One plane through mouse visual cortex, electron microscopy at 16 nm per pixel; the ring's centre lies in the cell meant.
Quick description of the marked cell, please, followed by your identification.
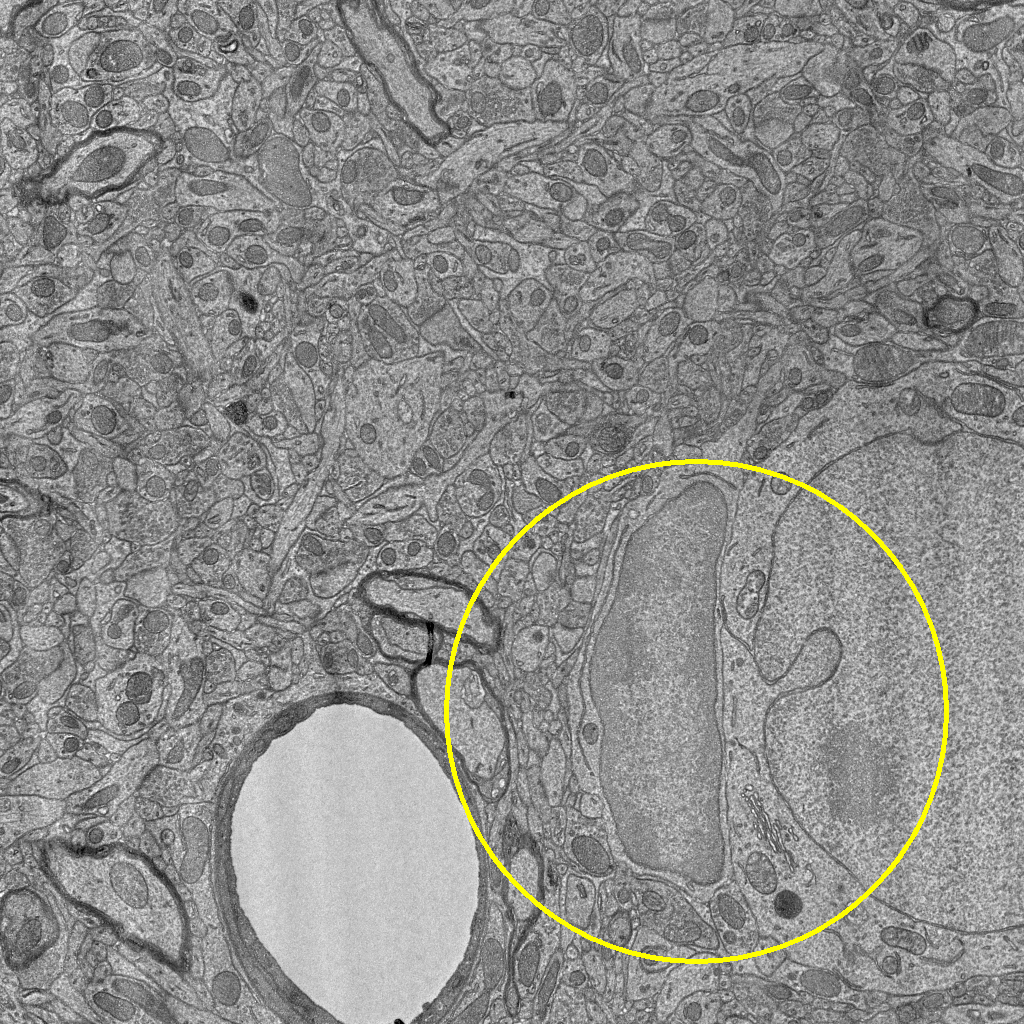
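So: a long, narrow nucleus, its axis running top to bottom, lying wholly inside the ring. Its chromatin looks granular, with scattered darker patches. Directly against its right side lies a large cell body with a pale nucleus. This one is a microglial cell.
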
